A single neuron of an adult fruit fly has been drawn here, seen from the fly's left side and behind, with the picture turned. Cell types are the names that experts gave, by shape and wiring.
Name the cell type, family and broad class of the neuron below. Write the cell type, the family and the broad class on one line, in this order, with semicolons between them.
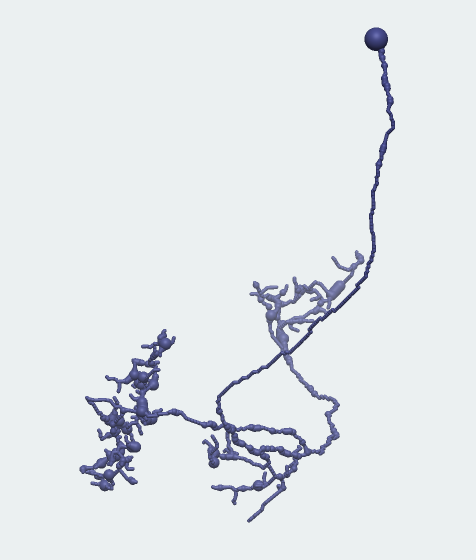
vDeltaF; class CX; central-brain intrinsic neuron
